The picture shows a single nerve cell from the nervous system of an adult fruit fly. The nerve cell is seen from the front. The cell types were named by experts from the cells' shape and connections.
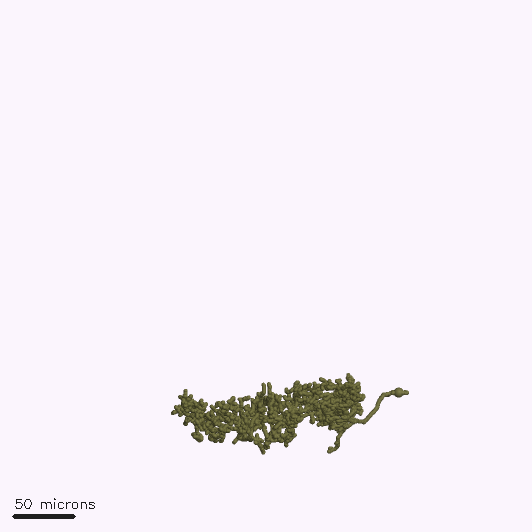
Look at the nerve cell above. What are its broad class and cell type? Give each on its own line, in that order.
central-brain intrinsic neuron
GNG017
